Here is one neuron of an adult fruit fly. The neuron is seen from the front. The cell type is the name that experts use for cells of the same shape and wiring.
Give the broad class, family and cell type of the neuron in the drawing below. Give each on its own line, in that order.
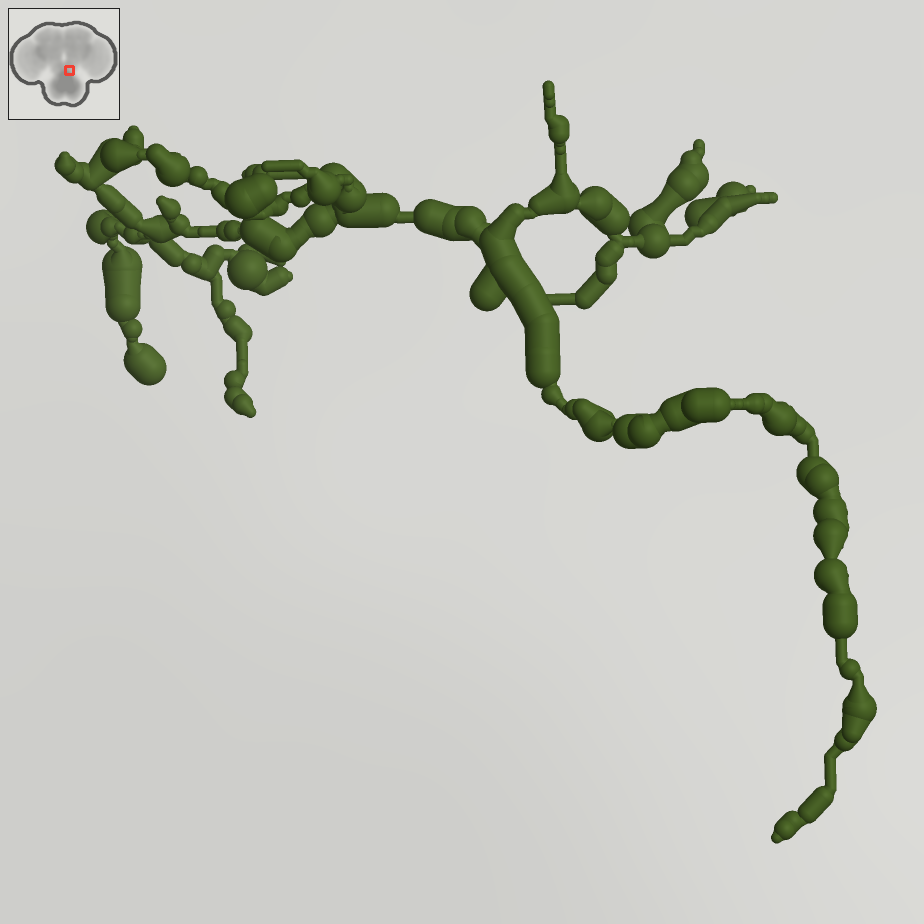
sensory neuron entering the brain
class mechanosensory
aPhM1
